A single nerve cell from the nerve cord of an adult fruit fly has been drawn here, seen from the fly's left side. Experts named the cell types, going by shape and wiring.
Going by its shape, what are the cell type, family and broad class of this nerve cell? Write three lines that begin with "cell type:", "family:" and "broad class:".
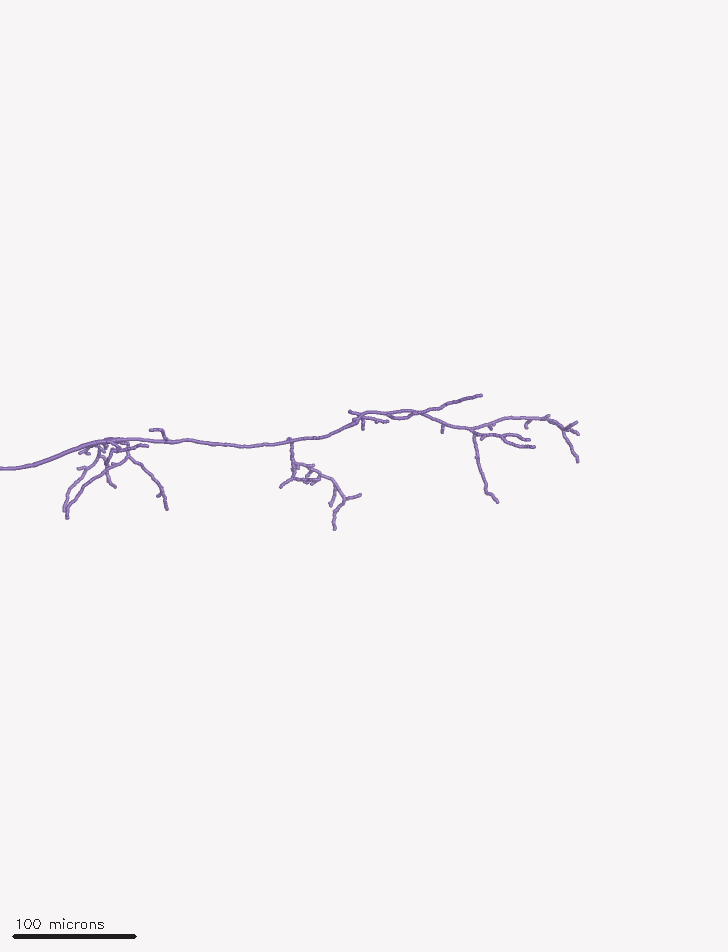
cell type: DNa02
family: hemilineage WEDd1
broad class: descending neuron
